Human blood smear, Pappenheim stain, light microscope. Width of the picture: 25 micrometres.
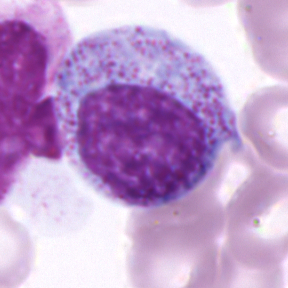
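Promyelocyte, stained smear of human peripheral blood. Its nucleus sits toward the lower part of the cell, so the band of cytoplasm above it is wider; I make the nucleus about 12 by 10 micrometres. The purple chromatin looks mottled, with paler spots between darker areas. As for the cytoplasm, it is pale blue, and I find no vacuoles in it.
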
